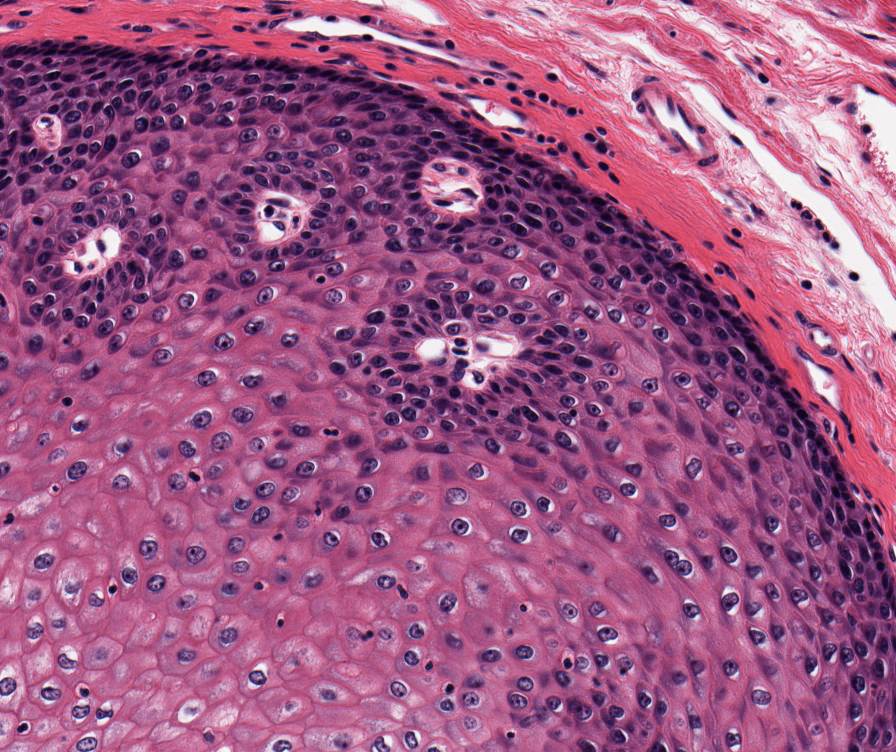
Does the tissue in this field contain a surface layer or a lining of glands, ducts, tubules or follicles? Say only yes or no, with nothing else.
Yes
